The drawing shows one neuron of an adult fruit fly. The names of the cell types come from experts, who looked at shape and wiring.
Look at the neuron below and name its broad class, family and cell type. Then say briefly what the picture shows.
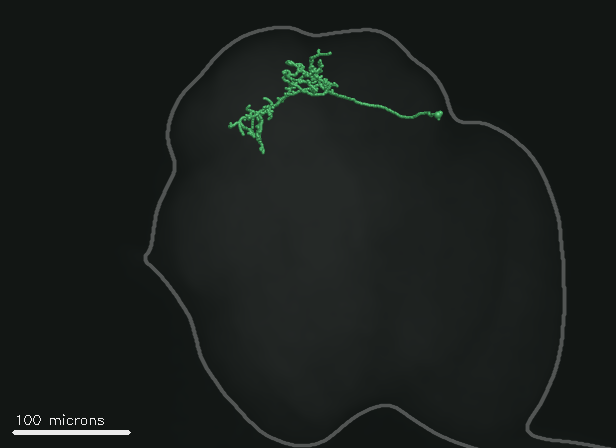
Its broad class is central-brain intrinsic neuron. Its family is hemilineage DL1_dorsal. It is of cell type SIP030. Its cell body lies at the upper right of the picture. By the scale bar it is about 180 microns wide in this view.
